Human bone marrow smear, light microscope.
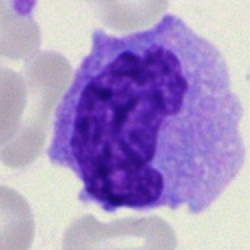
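Monocyte (central cell) from a stained human bone marrow smear. The nucleus lies toward the left, leaving a wider band of cytoplasm on the right. Its chromatin is dark purple and clumped, with paler patches between the clumps. The abundant, pale lilac-grey cytoplasm holds scattered fine pinkish, dust-like granules.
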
